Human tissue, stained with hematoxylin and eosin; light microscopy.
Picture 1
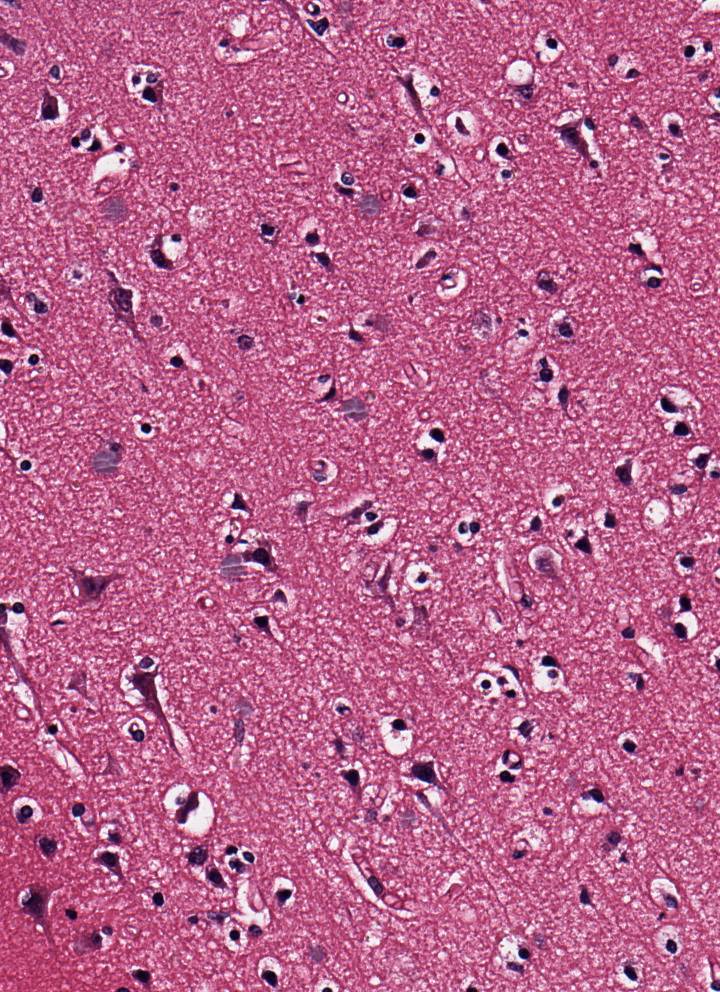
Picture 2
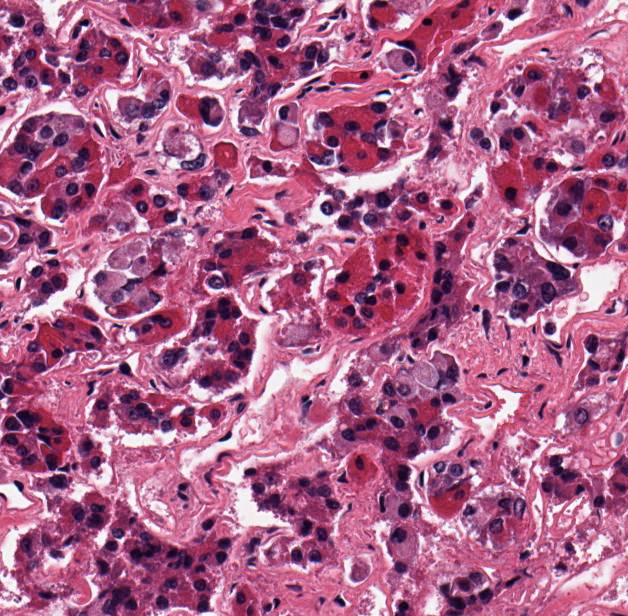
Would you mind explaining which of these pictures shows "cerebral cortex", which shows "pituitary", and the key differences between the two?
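In this pair, cerebral cortex is picture 1 and pituitary is picture 2. Picture 1 is a pink, finely granular, finely vacuolated neuropil with cells scattered singly throughout. Its neurons have angular, triangular cell bodies with tapering processes running roughly parallel and diagonally across the field, among many small, round, dark nuclei with little visible cytoplasm.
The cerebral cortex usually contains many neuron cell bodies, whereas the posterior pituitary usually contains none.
In picture 2, cells lie in small nests and clusters, many with abundant, intensely red eosinophilic cytoplasm, separated by fibrous stroma of wavy pink collagen with scattered slender nuclei.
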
